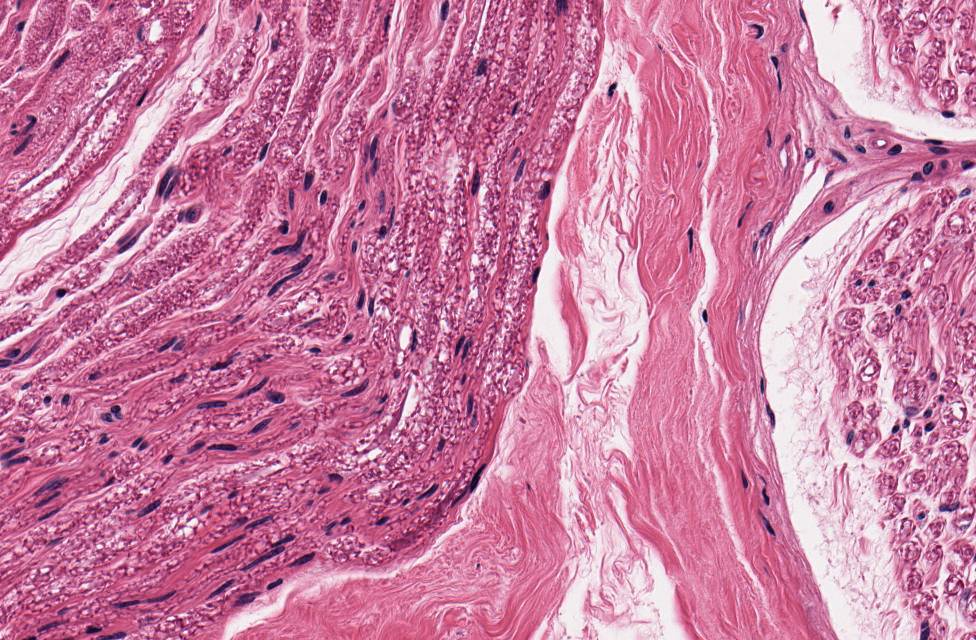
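Tibial nerve: a large lengthwise-cut bundle fills the left half, dense pink collagen runs down the middle, and cross-cut bundles sit at the right edge. The lengthwise fibres look bubbly and finely vacuolated, not smooth or glassy, their dark, slender, elongated nuclei lined up with them.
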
